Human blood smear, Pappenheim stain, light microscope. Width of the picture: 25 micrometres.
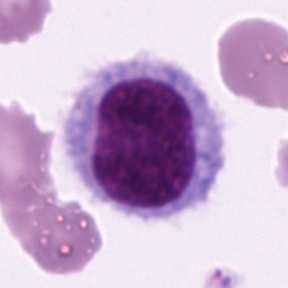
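Hairy cell, about 14 micrometres across and round overall, though I notice its edge is fuzzy and irregular rather than smooth. Fine short hair-like projections stick out all around its rim. The nucleus looks oval, with a shallow notch on its left side, and fills about 60% of the cell's area, ringed by pale blue cytoplasm.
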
